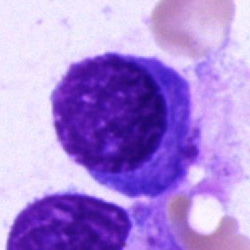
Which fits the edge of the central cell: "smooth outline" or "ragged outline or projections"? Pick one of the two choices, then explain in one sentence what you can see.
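Smooth outline. The cell outline is roughly round and smooth.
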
